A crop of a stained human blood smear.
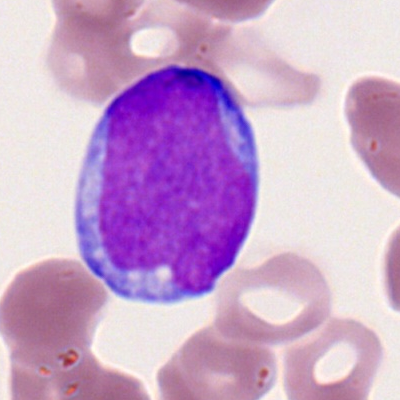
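Myeloblast: the central cell in a stained human blood smear. Its nucleus fills most of the cell, and the chromatin is fine and evenly spread, without coarse clumps. The cytoplasm forms only a narrow rim around the nucleus and is stained blue.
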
